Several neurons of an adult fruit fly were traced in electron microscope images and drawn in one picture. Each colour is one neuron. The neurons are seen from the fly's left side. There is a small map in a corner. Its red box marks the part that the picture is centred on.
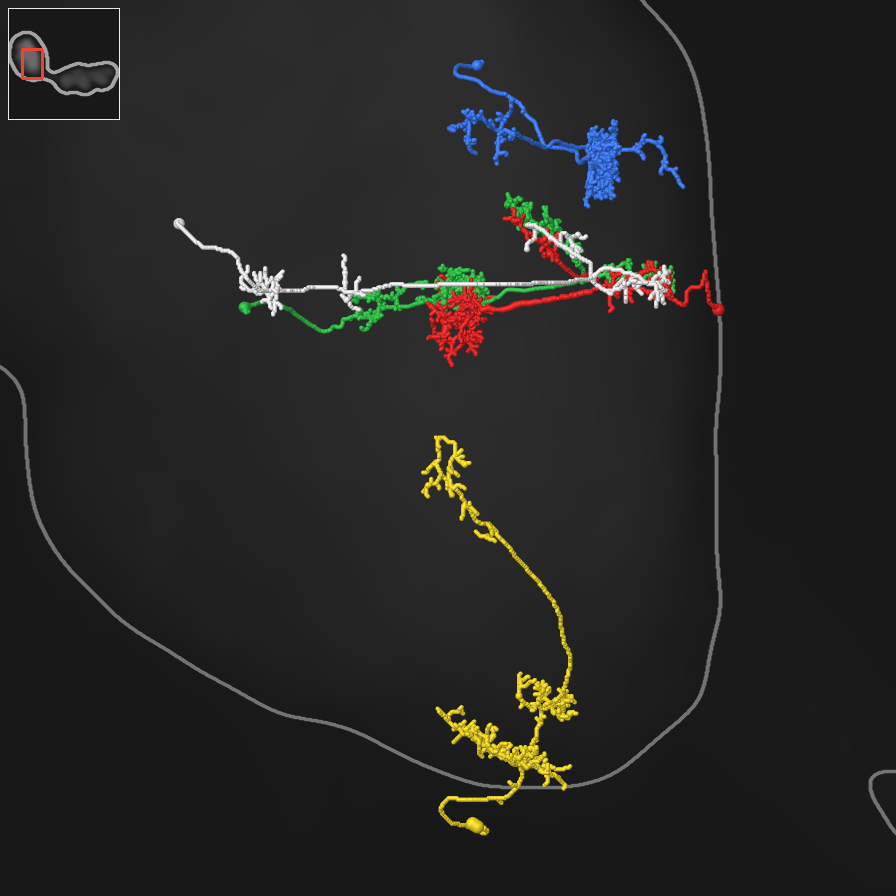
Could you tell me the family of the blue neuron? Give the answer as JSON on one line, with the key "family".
{"family": "TmY"}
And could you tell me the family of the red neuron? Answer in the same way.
{"family": "Y"}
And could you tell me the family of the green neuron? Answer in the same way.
{"family": "TmY"}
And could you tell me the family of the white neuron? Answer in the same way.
{"family": "TmY"}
